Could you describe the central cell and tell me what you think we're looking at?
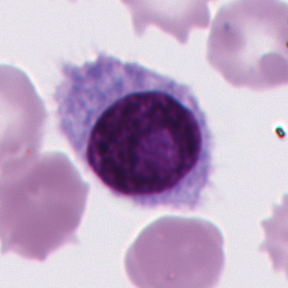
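First check, the edge: irregular, ragged and frayed. Fine hair-like projections stand out from the cytoplasmic margin, clearest along the upper left. Cytoplasm colour: pale blue-grey. Vacuoles: none visible. The central cell is a hairy cell.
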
